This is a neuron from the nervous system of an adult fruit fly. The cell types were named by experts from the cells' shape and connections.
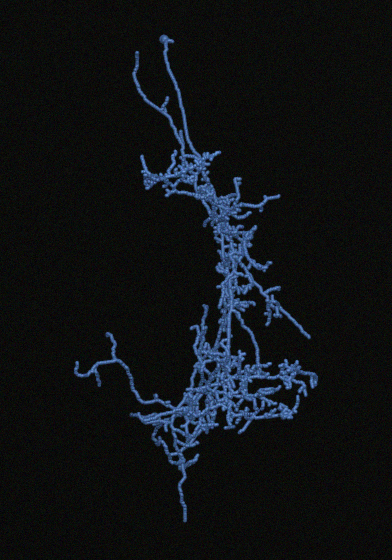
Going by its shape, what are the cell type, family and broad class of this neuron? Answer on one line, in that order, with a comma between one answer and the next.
PS002, hemilineage SMPad2, central-brain intrinsic neuron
